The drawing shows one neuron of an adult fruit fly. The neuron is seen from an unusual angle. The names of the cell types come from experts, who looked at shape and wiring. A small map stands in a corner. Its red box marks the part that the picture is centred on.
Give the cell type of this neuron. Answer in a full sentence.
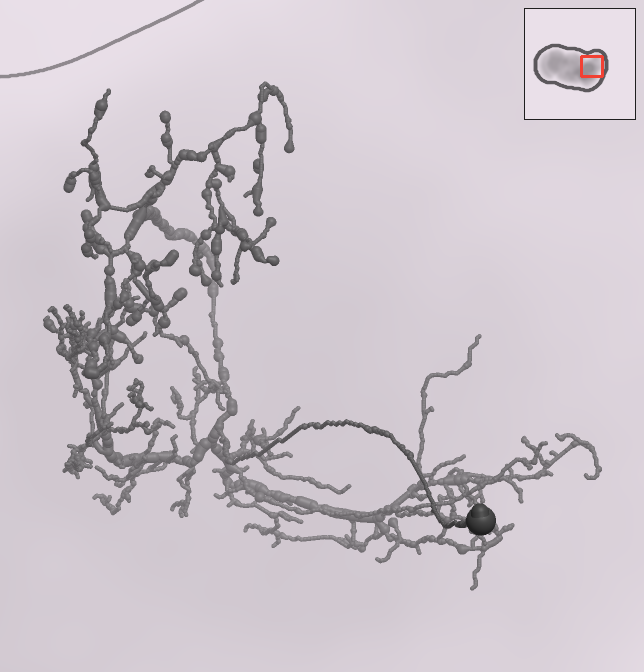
The cell type is INXXX140.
